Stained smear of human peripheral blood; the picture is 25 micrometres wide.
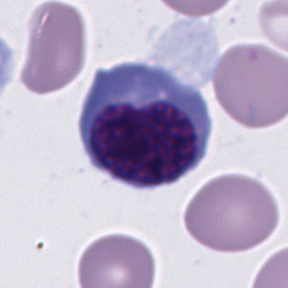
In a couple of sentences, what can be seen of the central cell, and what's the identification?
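The nucleus lies low in the cell, so the band of cytoplasm above it is wider than the band below. It is oval in outline and measures about 9 by 7 micrometres. Its upper edge carries a shallow notch. The cytoplasm is stained a clear medium blue, with a paler area just above the nucleus. This is a normoblast.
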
